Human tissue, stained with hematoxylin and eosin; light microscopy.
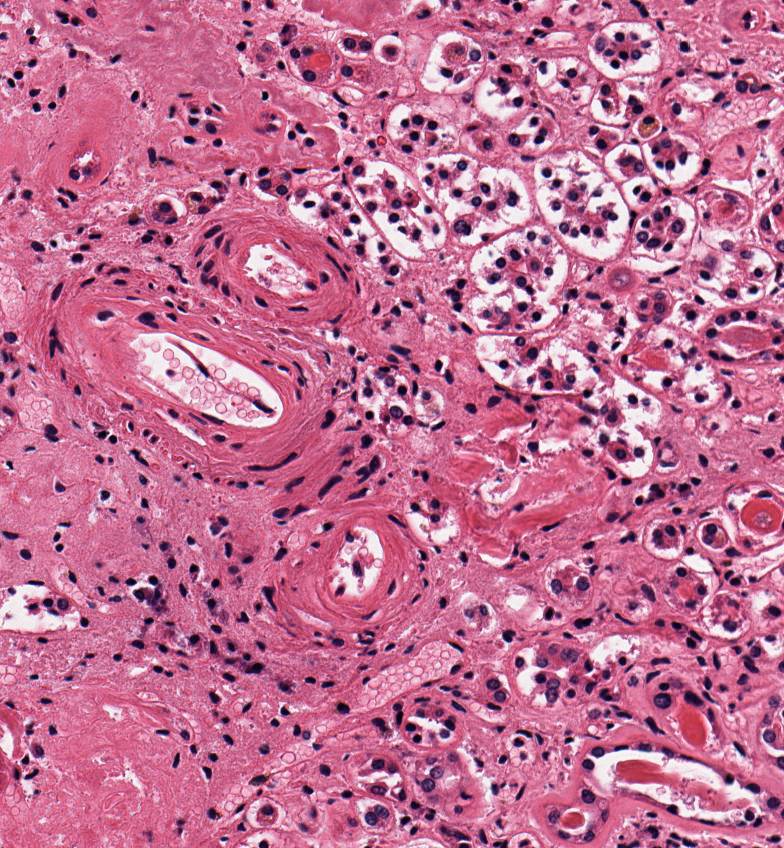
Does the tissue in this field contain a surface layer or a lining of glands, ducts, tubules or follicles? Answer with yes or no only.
Yes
